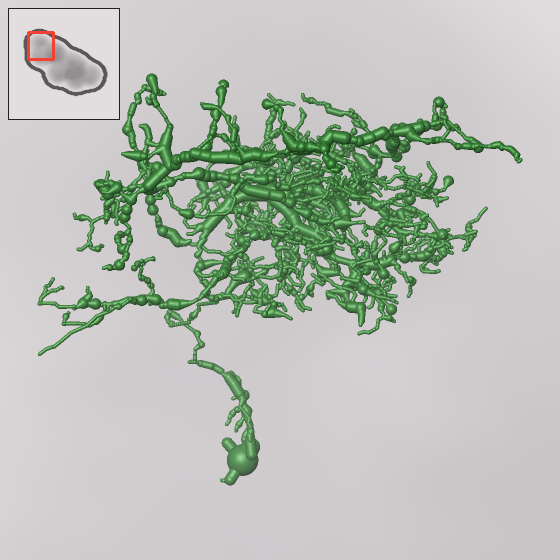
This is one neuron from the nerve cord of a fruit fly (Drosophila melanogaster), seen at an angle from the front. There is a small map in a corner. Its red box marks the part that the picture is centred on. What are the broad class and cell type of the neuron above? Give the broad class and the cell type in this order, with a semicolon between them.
nerve-cord intrinsic neuron; INXXX257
